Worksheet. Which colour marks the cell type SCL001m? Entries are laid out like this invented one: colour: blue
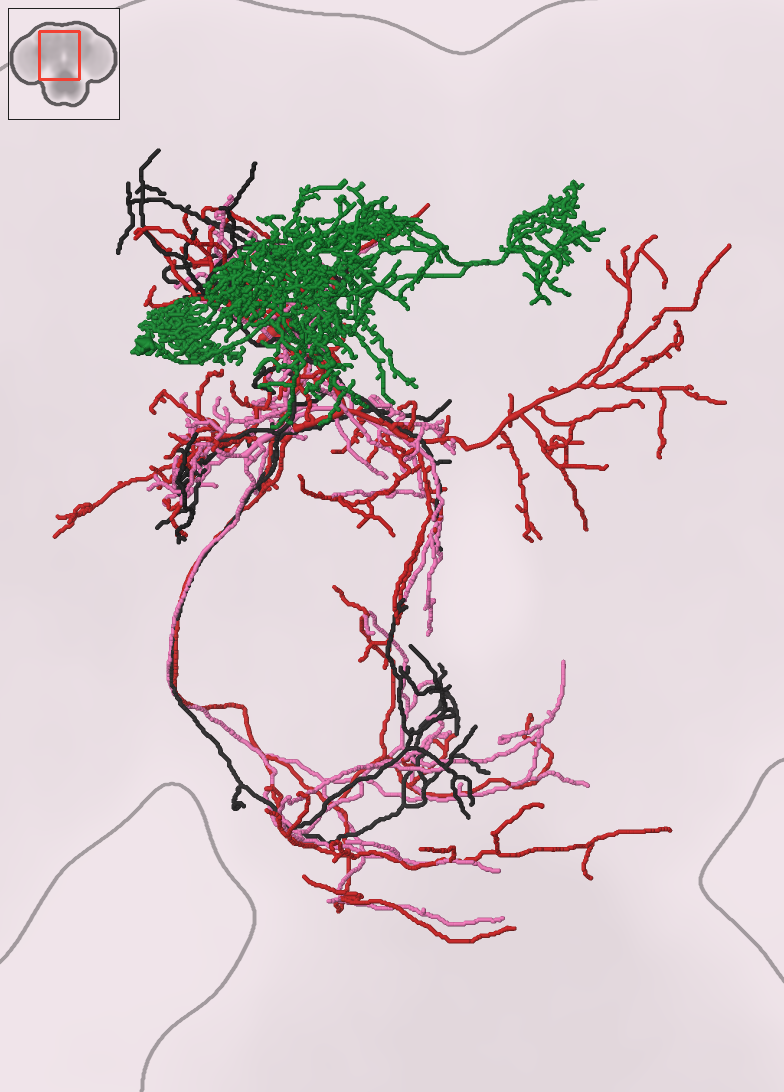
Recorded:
colour: black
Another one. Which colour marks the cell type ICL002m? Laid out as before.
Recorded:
colour: red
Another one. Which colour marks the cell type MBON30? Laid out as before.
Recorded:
colour: green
